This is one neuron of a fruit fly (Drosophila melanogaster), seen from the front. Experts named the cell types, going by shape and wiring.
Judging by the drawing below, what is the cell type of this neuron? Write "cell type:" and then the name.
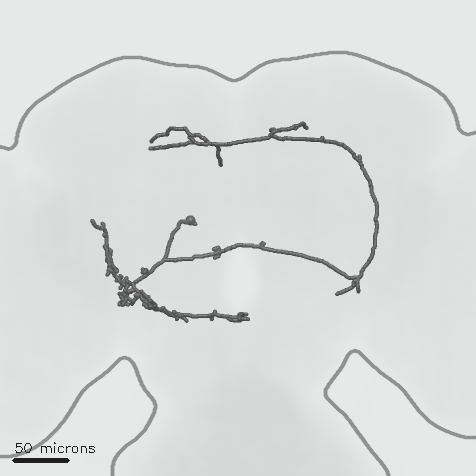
cell type: WED143_c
